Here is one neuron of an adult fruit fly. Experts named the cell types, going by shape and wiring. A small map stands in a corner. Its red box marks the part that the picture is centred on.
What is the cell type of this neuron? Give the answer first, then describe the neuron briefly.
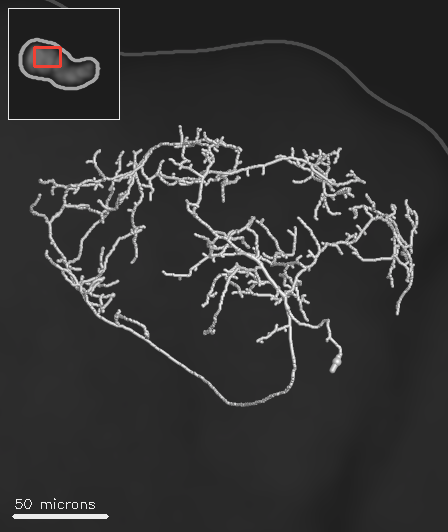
It is of cell type CRE108. Its broad class is central-brain intrinsic neuron. From left to right in the picture it spans about 200 microns. Dozens of branch ends can be seen.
